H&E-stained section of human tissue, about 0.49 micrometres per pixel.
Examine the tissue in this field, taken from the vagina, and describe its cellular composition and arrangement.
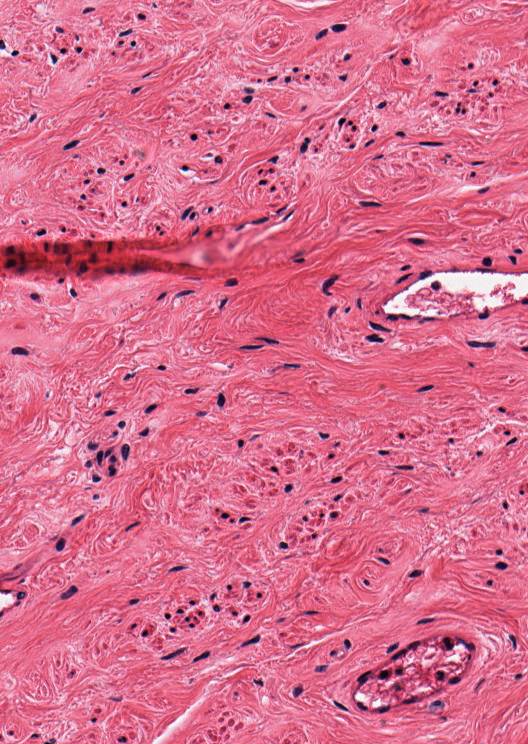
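Everywhere here is dense eosinophilic fibrous stroma, and no epithelium appears. Follow the pink fibres: they are wavy and interlace in varying directions. Between them lie sparse, dark, elongated spindle-shaped nuclei. Scattered throughout are small, rounded paler foci holding clusters of tiny dark dot-like nuclei.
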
